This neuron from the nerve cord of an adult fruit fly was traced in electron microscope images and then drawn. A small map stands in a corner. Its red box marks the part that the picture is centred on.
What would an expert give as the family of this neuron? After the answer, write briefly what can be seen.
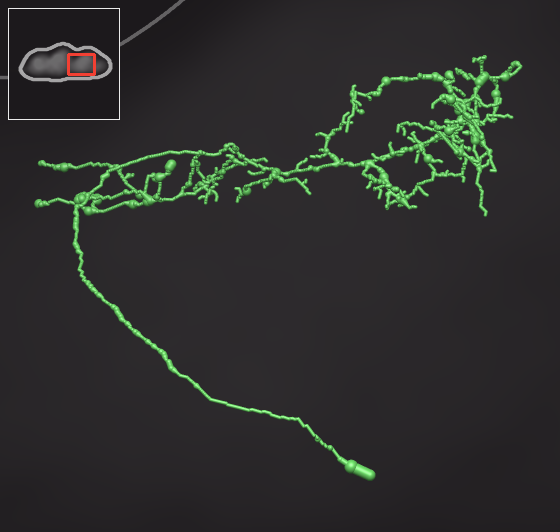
The family is hemilineage 09A. It is a nerve-cord intrinsic neuron. Dozens of branch ends can be seen. In this view it is about as wide as it is tall.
